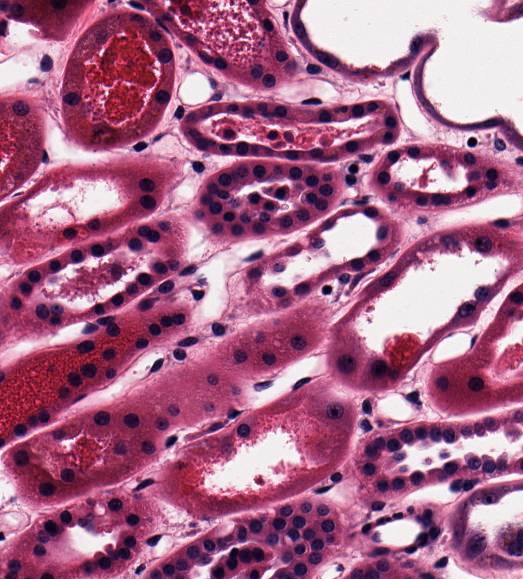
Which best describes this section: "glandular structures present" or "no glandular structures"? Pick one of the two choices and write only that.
Glandular structures present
